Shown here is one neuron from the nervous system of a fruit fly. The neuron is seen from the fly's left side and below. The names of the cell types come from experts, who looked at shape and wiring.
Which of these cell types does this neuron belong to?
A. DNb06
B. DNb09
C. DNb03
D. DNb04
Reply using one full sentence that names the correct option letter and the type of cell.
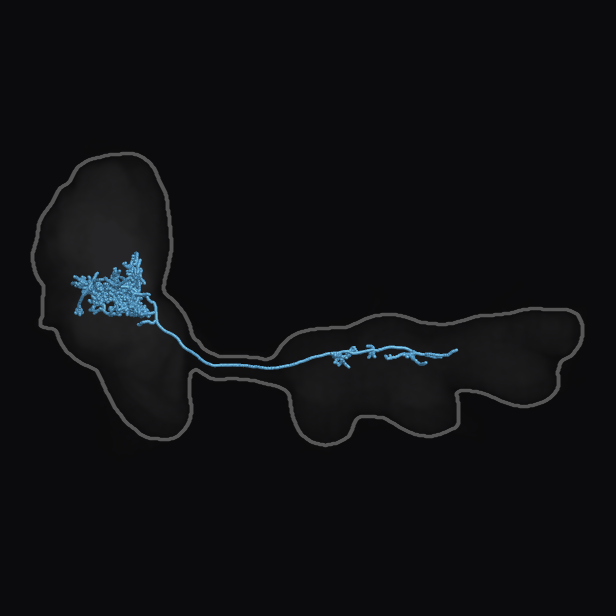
Named in option B, DNb09 is the cell type of the neuron.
